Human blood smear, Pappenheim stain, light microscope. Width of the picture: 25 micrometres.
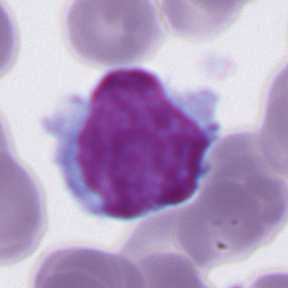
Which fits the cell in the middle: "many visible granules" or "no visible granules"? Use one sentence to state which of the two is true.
There is no granule to be seen in the cytoplasm of this cell.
